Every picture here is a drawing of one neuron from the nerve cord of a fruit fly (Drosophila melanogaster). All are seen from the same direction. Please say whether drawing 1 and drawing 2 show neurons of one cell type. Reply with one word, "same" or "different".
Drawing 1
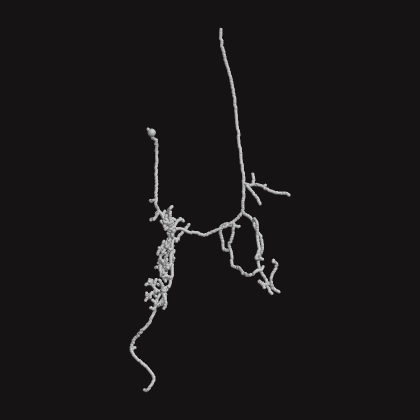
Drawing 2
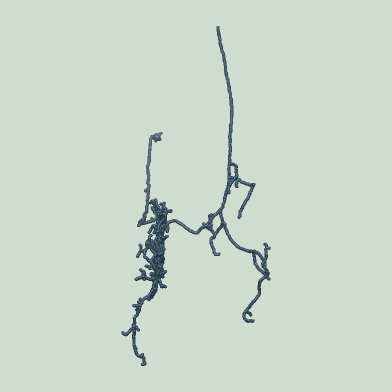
same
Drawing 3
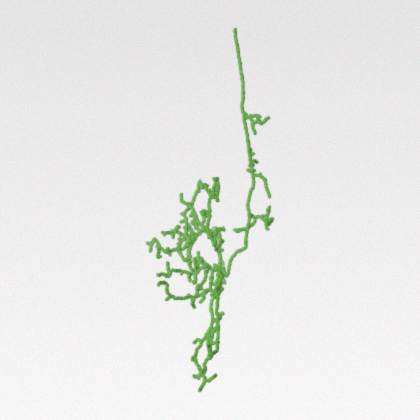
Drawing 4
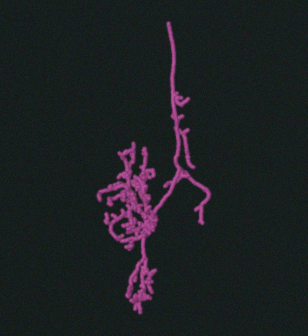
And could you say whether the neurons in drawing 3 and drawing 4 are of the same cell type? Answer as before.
same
